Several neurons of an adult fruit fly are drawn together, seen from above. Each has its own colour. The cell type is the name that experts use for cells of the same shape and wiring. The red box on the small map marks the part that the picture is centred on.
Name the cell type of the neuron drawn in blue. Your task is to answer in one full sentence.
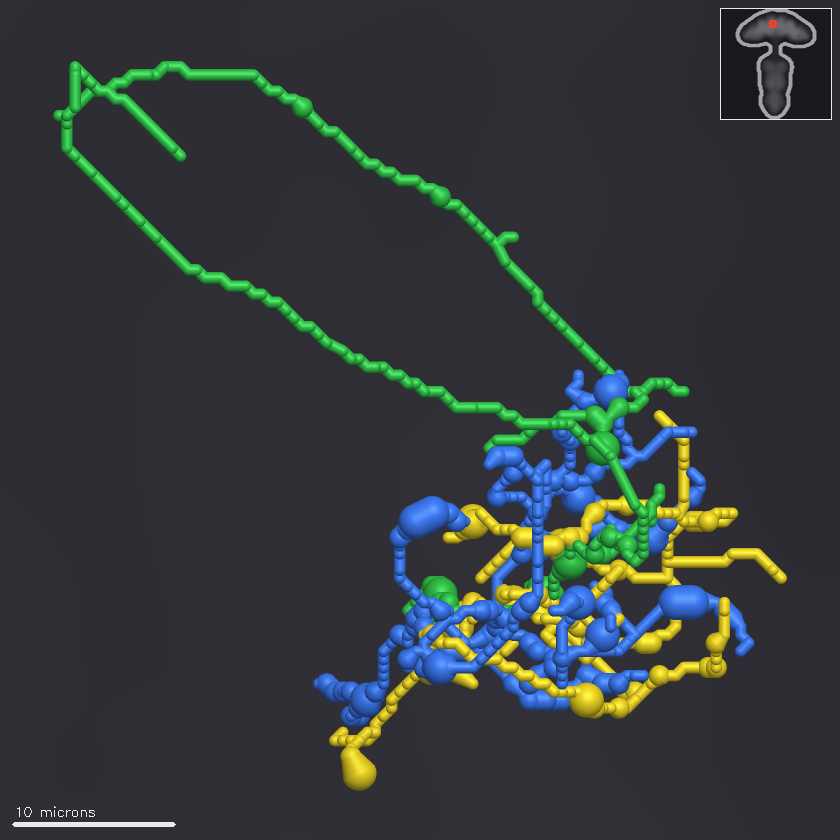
This neuron represents the cell type LB3b.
